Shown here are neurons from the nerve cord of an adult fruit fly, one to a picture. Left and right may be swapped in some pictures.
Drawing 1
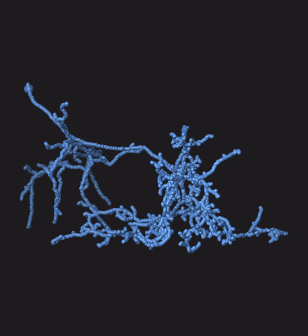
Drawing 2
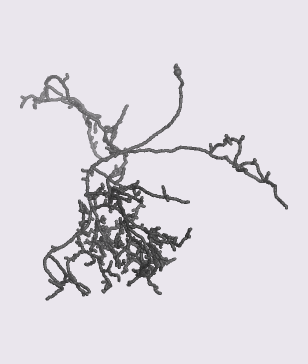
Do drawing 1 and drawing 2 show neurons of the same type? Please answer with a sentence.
They are of the same cell type.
